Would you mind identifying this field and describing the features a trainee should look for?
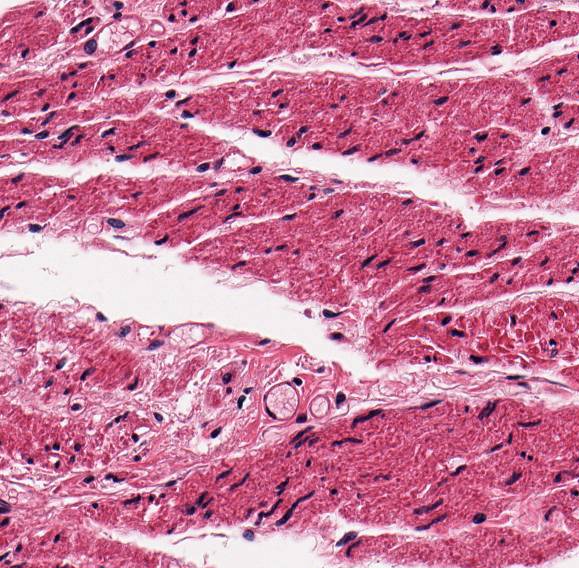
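So this is smooth muscle, in bundles parted by narrow clefts and thin connective tissue strands. Nuclei are elongated, dark purple, cigar-shaped and run along the fibres; the deeply eosinophilic cytoplasm lacks cross-striations.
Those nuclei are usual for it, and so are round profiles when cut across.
The bundle at the right edge, just below the middle, is cut across into rounded profiles.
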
